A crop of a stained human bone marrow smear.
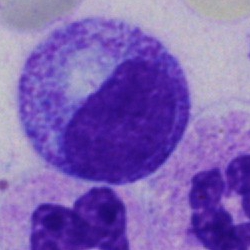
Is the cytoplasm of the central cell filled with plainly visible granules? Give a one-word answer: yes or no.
Yes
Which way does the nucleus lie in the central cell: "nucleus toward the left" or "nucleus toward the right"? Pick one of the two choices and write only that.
Nucleus toward the right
